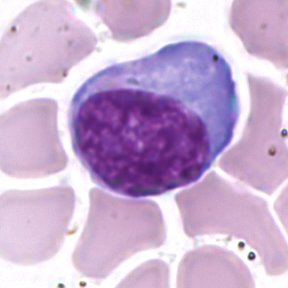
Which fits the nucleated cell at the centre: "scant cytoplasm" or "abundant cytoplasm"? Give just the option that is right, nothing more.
Abundant cytoplasm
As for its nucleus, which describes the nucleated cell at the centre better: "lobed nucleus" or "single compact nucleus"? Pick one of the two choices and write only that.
Single compact nucleus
